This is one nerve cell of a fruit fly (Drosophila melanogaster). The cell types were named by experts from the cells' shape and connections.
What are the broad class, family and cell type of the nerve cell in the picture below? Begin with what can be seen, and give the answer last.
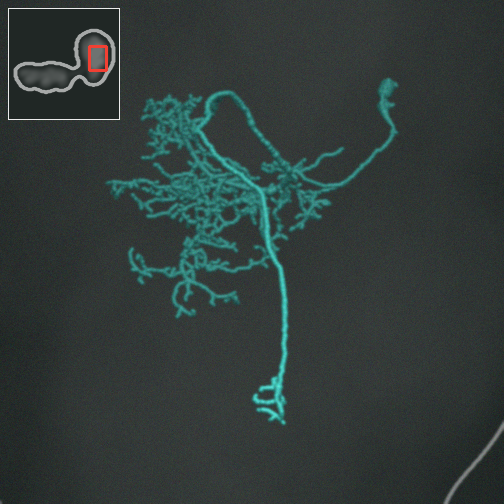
Its cell body lies at the upper right of the picture. Dozens of branch ends can be seen. Its broad class is central-brain intrinsic neuron. The family is hemilineage ALl1_ventral. It is of cell type CB1076.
